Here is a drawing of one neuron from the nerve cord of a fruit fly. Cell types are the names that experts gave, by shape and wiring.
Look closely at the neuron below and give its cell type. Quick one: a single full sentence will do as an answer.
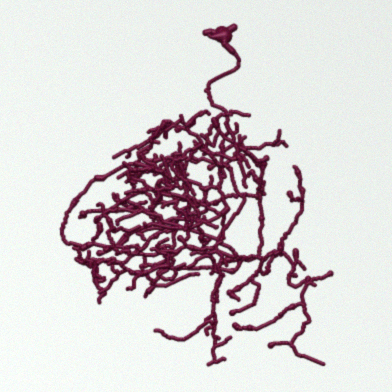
The cell type for the neuron is INXXX345.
